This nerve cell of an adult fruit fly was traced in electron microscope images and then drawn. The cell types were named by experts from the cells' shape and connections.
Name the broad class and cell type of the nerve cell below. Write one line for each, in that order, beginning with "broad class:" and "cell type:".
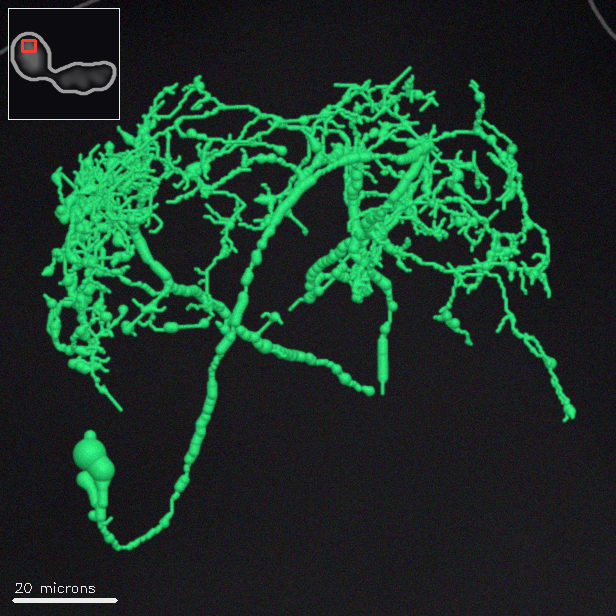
broad class: central-brain intrinsic neuron
cell type: SLP066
